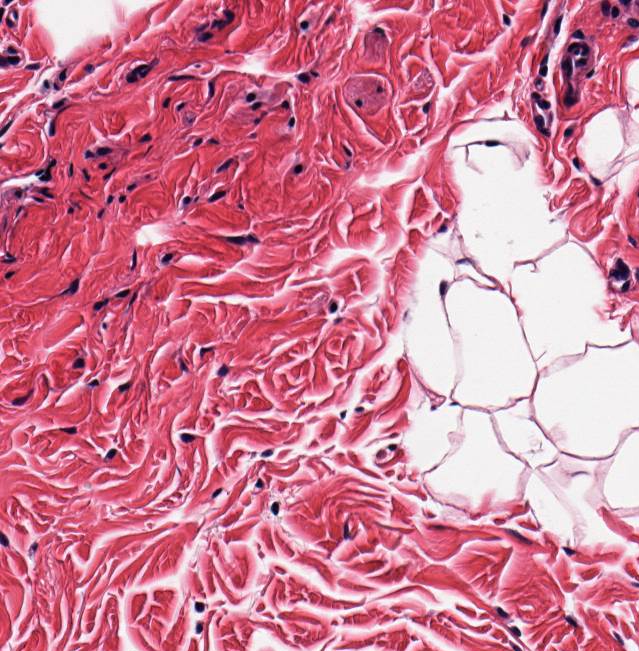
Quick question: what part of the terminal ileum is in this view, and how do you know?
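Most of the field is dense connective tissue, of the irregular type, made of thick collagen bundles. The bundles interlace, running in many different directions rather than parallel, and stain deep pink-red with eosin.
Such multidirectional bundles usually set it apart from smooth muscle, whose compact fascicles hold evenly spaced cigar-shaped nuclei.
Adipocytes appear as large empty polygonal spaces outlined by thin membranes.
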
